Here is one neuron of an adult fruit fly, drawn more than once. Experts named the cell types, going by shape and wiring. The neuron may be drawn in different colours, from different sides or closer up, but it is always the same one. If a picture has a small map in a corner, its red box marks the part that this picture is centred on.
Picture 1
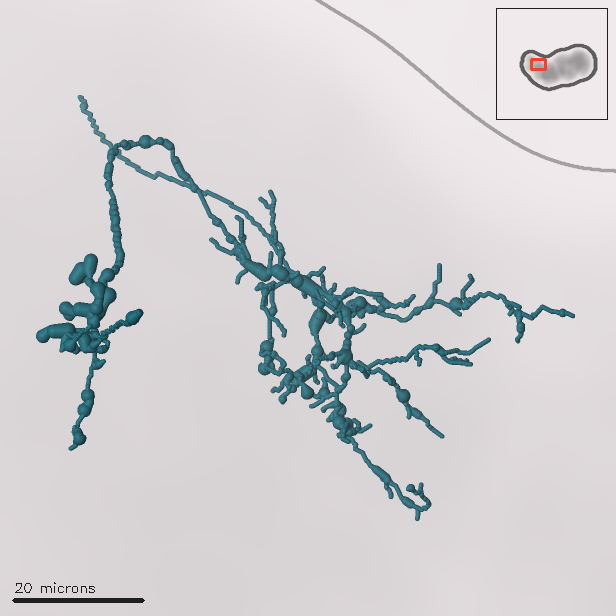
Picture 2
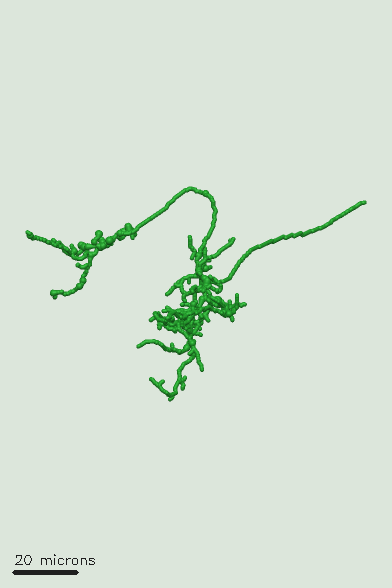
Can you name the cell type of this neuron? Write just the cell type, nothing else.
IN06A111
